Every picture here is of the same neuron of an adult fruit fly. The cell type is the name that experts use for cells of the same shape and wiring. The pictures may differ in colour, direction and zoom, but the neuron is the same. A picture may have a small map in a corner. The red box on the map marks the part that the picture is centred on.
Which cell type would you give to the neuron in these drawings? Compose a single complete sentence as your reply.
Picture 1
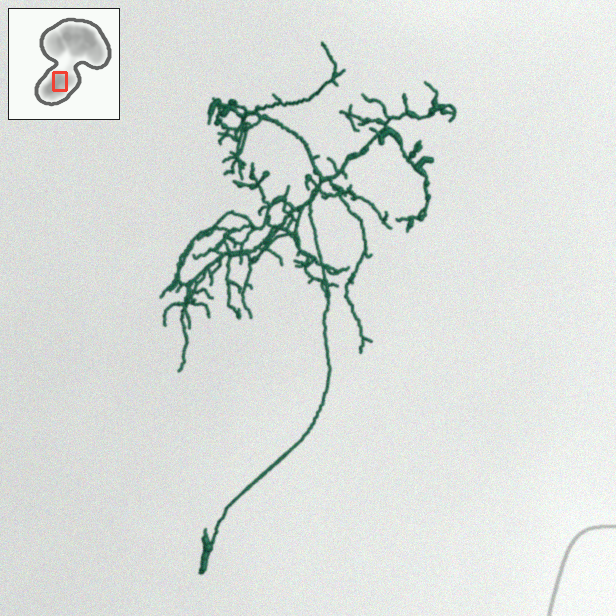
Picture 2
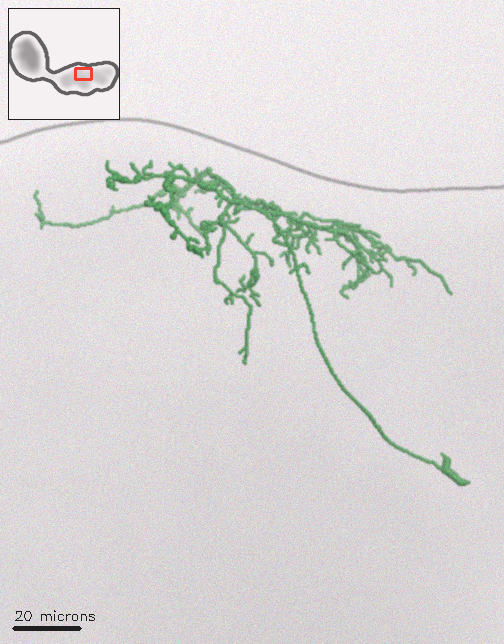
This neuron is of the type IN03B074.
